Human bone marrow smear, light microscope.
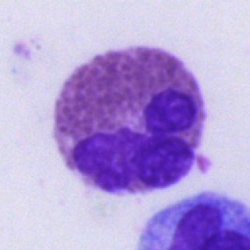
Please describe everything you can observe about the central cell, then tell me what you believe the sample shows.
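Nuclear lobes in lower and right part of cell; chromatin dark purple, condensed. Cytoplasm packed throughout with coarse, round granules, dusky purplish-pink. Identified as: eosinophil.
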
